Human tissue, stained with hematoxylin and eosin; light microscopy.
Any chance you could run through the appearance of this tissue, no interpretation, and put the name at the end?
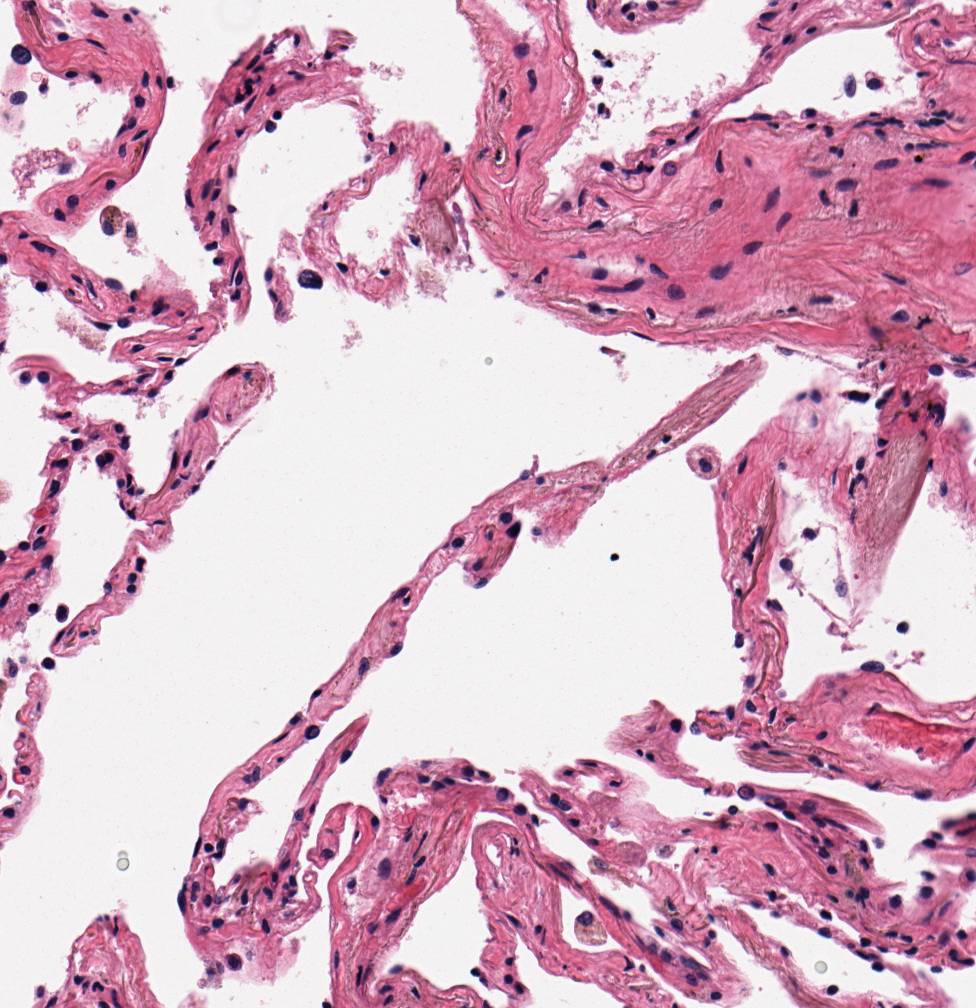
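Thin, branching pink walls outline large, open empty spaces throughout the field. Flattened cells with small, dark-staining nuclei line these walls. In the dense band at upper right, elongated spindle-shaped nuclei run roughly parallel to one another. A few scattered cells hold coarse brown granular pigment in their cytoplasm. The tissue is lung.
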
